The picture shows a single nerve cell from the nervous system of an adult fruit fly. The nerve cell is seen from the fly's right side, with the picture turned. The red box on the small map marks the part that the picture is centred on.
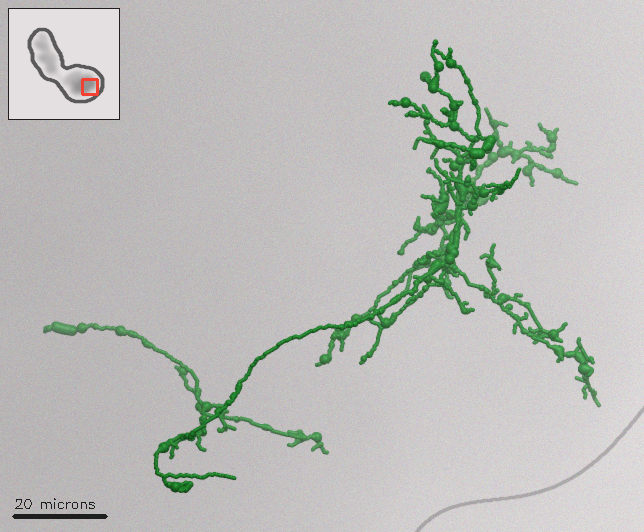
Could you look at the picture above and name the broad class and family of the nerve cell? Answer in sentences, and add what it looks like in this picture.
It is a central-brain intrinsic neuron. The family is hemilineage CREa2_ventral. The drawing shows no cell body. By the scale bar it is about 120 microns wide in this view. The picture shows dozens of branch ends.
